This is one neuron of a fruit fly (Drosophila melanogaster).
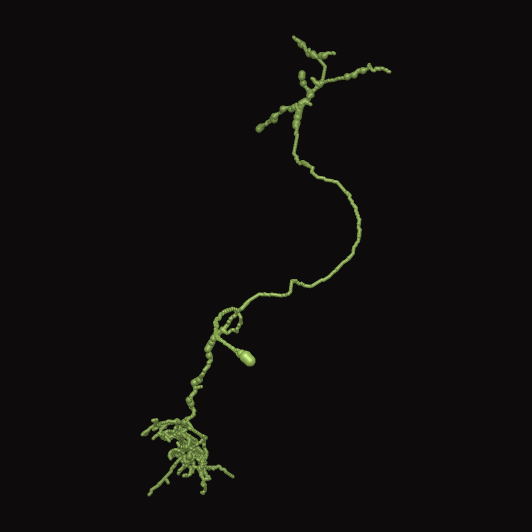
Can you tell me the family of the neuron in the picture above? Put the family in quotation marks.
"hemilineage VLPp&l1_anterior"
